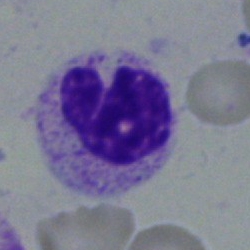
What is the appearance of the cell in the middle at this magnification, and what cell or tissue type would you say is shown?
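See the notch at the top of the nucleus? It gives the nucleus a kidney shape. Around it there's a moderate rim of pale lilac cytoplasm with fine purplish granules scattered through, and no vacuoles anywhere. So you've got a band neutrophil here.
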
